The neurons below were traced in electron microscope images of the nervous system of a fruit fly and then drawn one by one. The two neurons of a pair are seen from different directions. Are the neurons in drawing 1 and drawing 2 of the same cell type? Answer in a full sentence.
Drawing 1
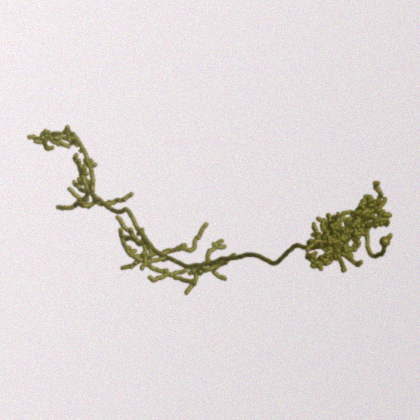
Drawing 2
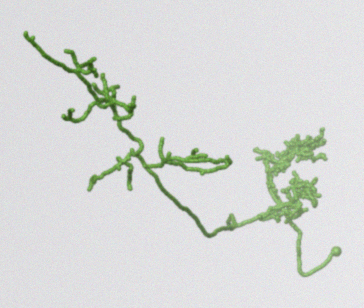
They are of different cell types.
